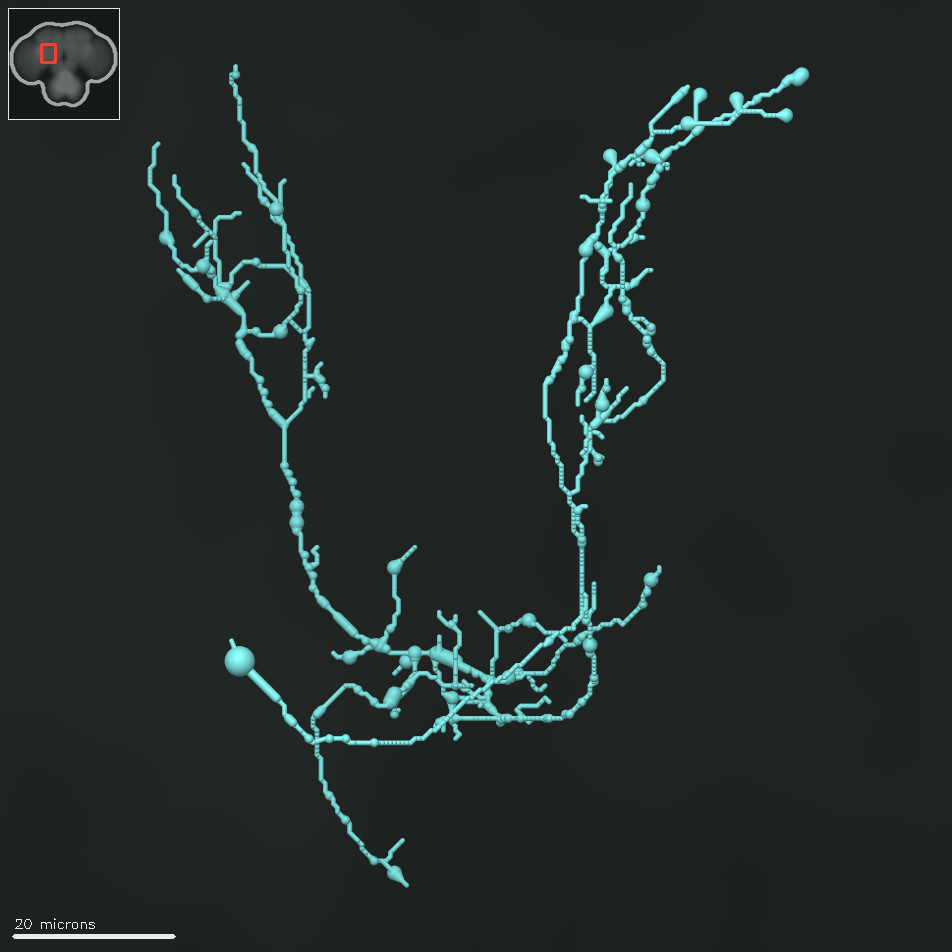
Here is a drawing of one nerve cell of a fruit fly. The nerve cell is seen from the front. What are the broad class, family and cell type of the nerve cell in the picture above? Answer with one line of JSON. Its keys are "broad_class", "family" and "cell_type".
{"broad_class": "central-brain intrinsic neuron", "family": "hemilineage LALa1_posterior", "cell_type": "CB1564"}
